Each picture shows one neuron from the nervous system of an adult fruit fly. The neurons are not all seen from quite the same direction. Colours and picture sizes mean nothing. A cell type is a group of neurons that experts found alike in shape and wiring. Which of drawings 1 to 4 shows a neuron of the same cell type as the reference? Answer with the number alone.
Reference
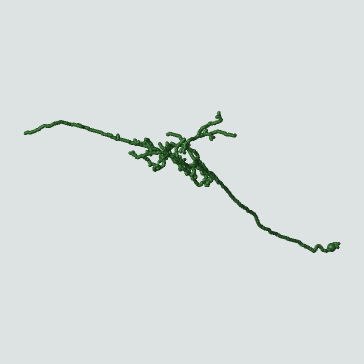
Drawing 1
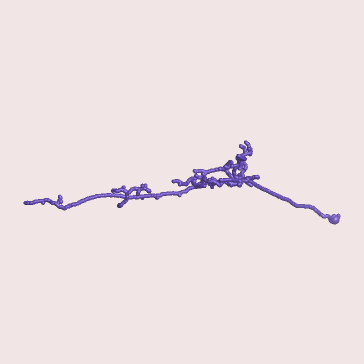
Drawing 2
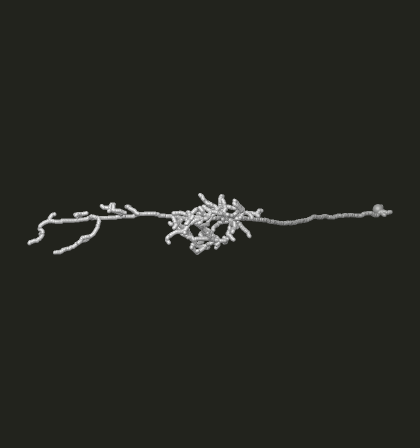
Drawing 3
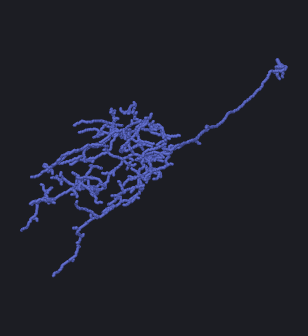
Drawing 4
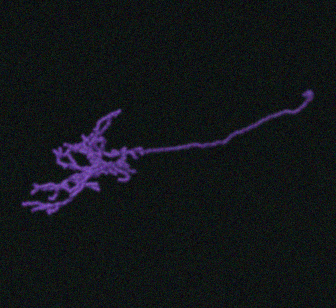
1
